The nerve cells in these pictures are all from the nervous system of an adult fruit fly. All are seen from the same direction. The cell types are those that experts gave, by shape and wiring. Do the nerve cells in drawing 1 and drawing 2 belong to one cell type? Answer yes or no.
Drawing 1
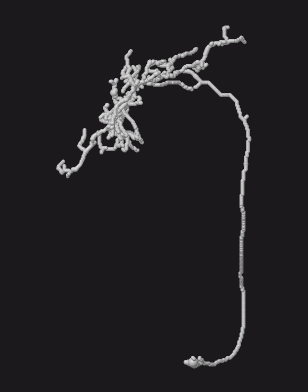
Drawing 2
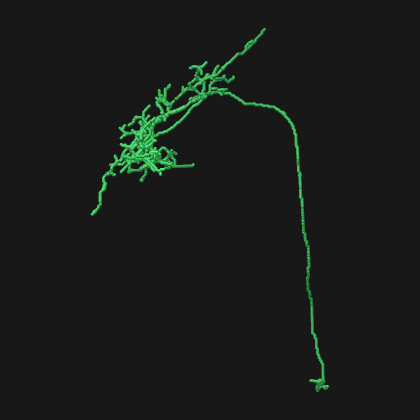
no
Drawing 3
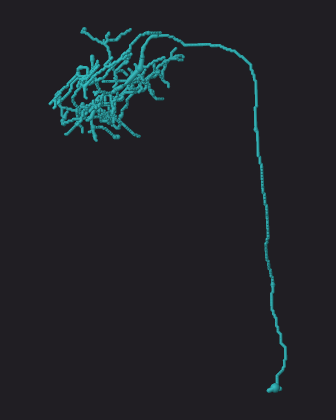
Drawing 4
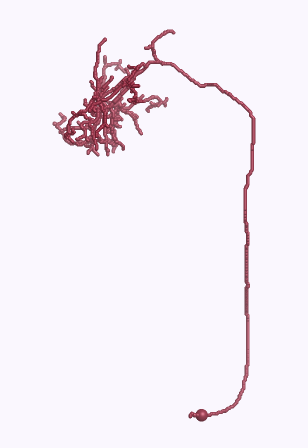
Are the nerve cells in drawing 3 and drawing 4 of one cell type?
yes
